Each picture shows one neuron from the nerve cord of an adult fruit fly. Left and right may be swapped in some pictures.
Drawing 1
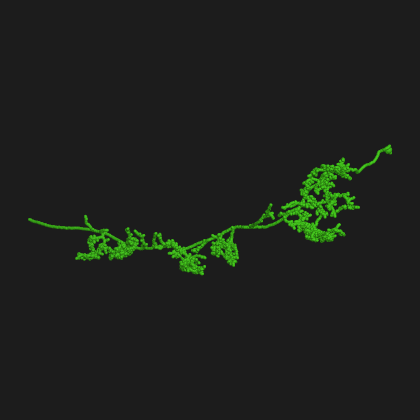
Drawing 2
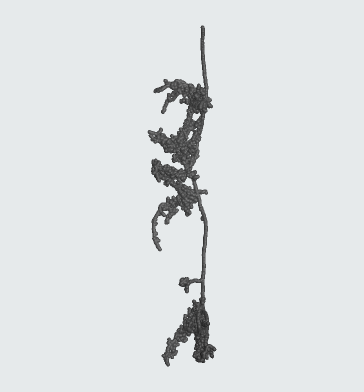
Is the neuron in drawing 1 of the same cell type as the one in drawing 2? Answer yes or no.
no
